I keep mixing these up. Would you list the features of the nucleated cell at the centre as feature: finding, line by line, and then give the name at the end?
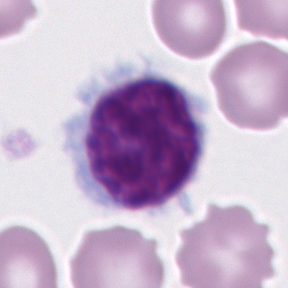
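Border: ragged, fine hair-like wisps of cytoplasm, not a smooth edge
Projections: most prominent, as I see it, along the left and upper edges
Nucleus: roughly round, no deep indentation, no lobes
Granules: none visible in the cytoplasm
Name: hairy cell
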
